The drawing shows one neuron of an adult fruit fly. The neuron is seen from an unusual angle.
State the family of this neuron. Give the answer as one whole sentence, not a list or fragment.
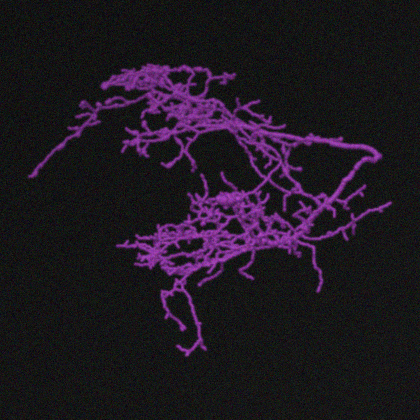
It is hemilineage 18B which is the family of the neuron.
